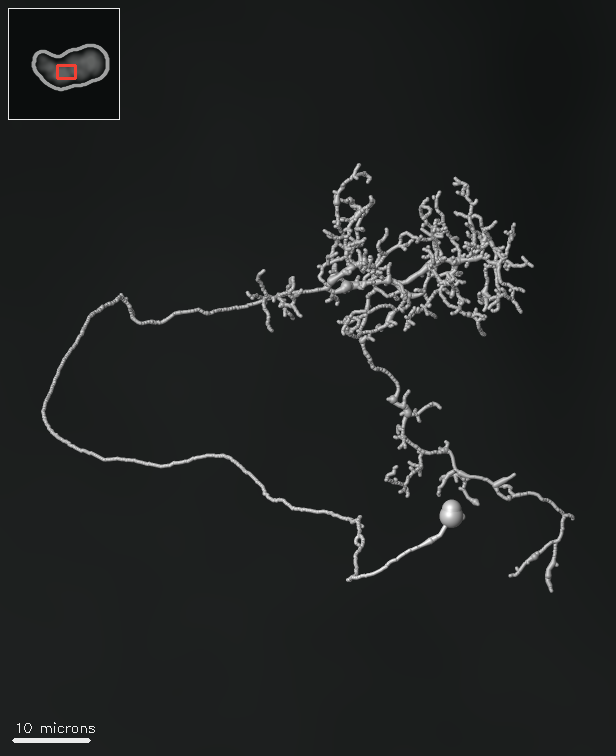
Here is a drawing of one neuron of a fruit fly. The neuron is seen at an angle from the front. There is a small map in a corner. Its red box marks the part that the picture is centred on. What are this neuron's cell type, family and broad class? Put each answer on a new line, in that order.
Tm24
Tm
optic-lobe intrinsic neuron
